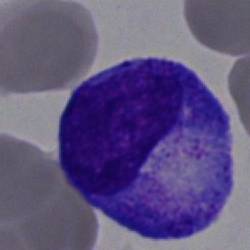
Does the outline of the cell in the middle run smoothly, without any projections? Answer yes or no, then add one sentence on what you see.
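Yes. The cell outline is smooth, without surface projections.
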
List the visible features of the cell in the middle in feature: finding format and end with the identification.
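Nuclear position: toward the upper left of the cell
Chromatin: stains dark purple
Cytoplasm: blue
Granules: fine, purple-pink, within the cytoplasm
Name: promyelocyte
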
